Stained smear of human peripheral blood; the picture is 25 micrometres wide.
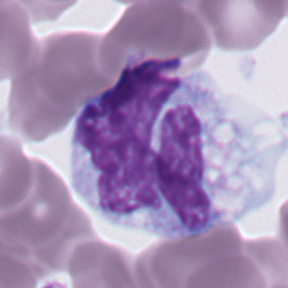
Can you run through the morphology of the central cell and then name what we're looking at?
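Folded into two broad lobes, the nucleus has them lying side by side. The cytoplasm is plentiful and pale greyish-blue, and it holds fine, faint lilac granules. Rather than being smoothly round, the cell outline is irregular. This is a monocyte.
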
